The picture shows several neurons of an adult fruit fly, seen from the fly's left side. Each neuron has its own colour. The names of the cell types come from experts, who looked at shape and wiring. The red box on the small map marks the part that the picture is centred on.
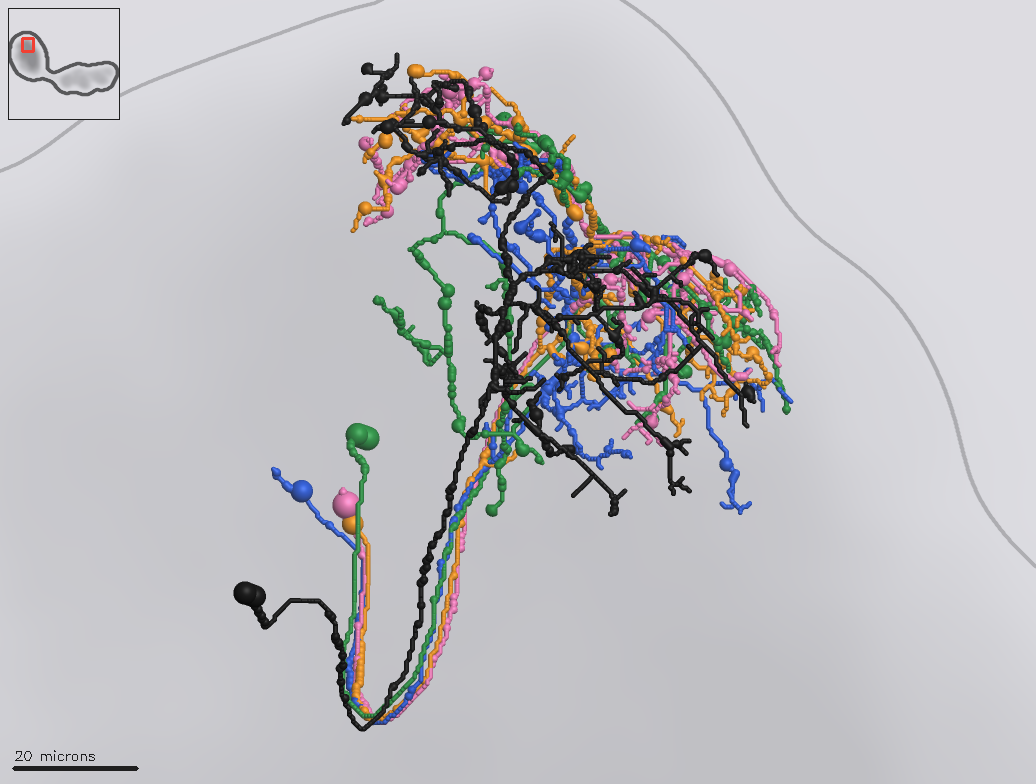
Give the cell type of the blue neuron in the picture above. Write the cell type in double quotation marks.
"LHAV5a2_d"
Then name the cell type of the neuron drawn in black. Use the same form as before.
"LHAV5a2_b"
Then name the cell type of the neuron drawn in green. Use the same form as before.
"LHAV5a2_a4"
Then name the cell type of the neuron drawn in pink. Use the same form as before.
"LHAV5a6_b"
